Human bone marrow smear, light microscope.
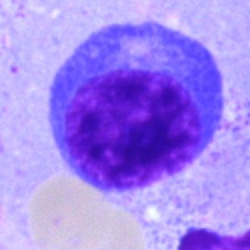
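Plasma cell in a stained human bone marrow smear. Nucleus off-centre toward the bottom of the cell; chromatin coarse, with dark clumps separated by paler areas. Cytoplasm deep blue, its widest band above the nucleus.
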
